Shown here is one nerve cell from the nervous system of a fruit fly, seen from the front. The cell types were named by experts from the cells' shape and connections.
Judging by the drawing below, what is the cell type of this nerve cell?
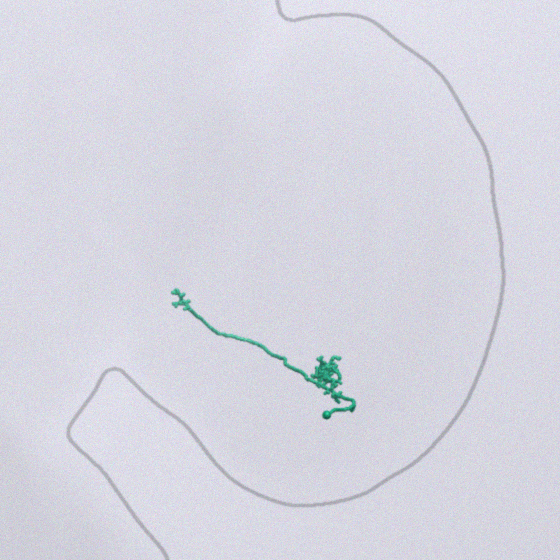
Tm29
